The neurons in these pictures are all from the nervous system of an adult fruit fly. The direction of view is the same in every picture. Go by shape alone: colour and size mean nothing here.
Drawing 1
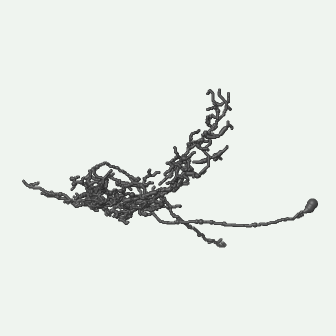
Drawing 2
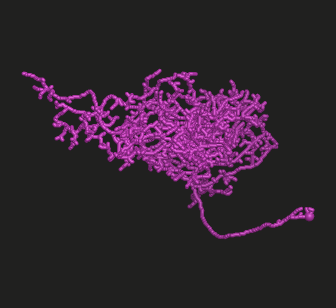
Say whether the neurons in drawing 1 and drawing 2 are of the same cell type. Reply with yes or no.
no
